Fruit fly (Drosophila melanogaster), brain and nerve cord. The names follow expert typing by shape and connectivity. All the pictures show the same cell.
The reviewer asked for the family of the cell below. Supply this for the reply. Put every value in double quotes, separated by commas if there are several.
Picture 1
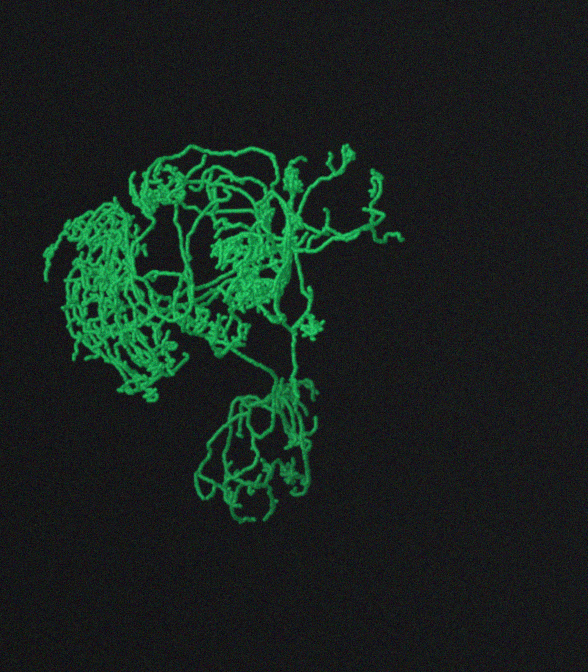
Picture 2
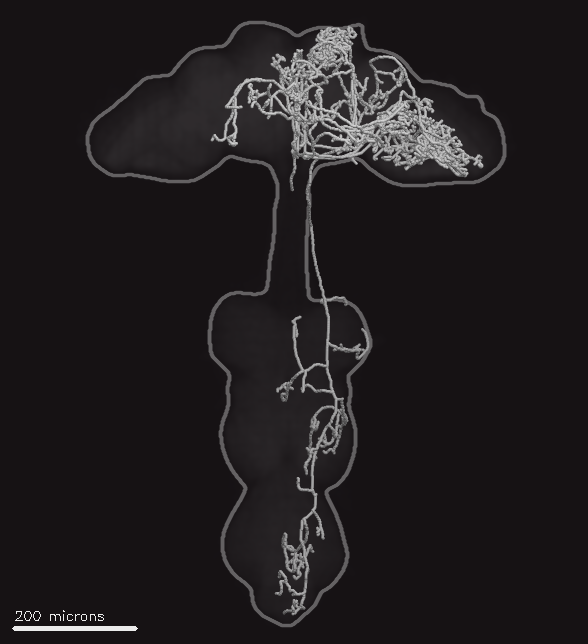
"DNc"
